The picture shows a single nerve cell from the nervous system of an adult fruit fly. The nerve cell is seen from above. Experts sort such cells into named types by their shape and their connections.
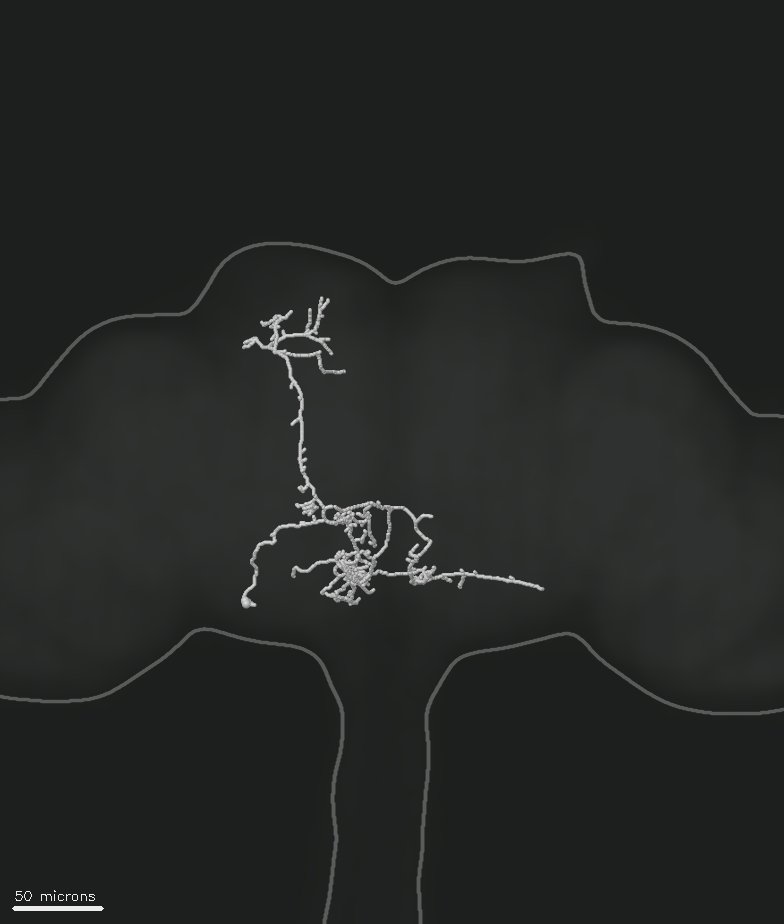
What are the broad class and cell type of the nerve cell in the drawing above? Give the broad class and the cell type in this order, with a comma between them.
central-brain intrinsic neuron, ATL035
